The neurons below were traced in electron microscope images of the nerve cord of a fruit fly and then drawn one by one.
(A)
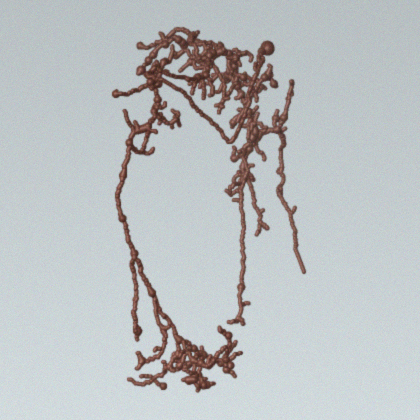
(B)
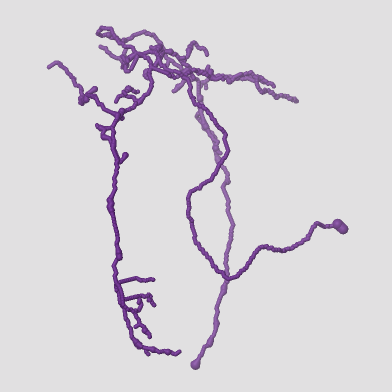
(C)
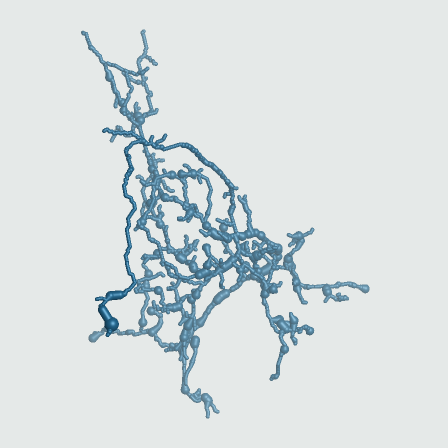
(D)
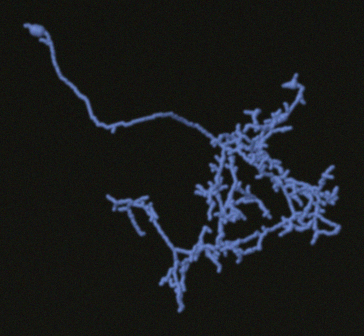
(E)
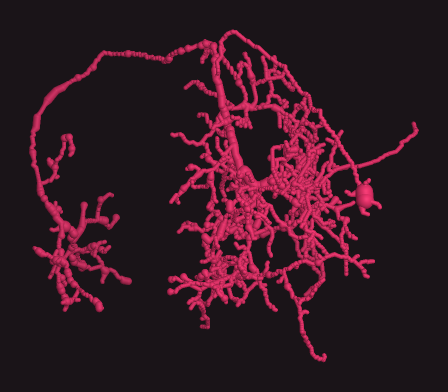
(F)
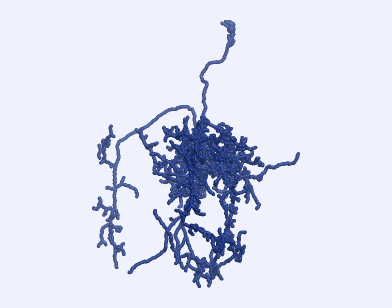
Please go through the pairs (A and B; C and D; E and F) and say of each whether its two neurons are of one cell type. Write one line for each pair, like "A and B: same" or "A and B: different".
A and B: same
C and D: same
E and F: same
